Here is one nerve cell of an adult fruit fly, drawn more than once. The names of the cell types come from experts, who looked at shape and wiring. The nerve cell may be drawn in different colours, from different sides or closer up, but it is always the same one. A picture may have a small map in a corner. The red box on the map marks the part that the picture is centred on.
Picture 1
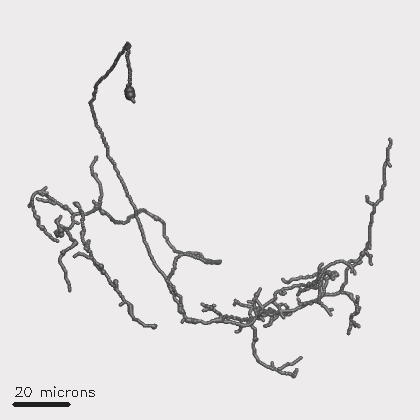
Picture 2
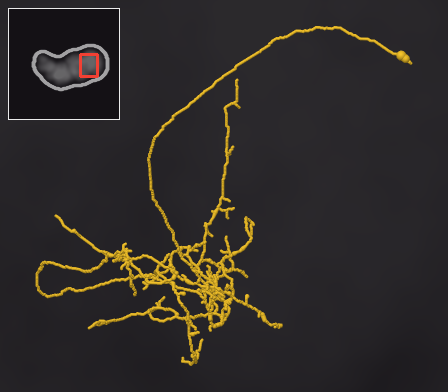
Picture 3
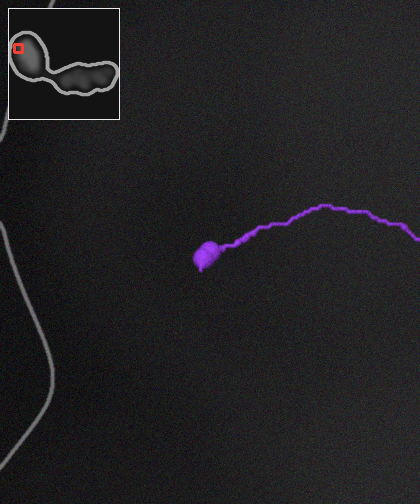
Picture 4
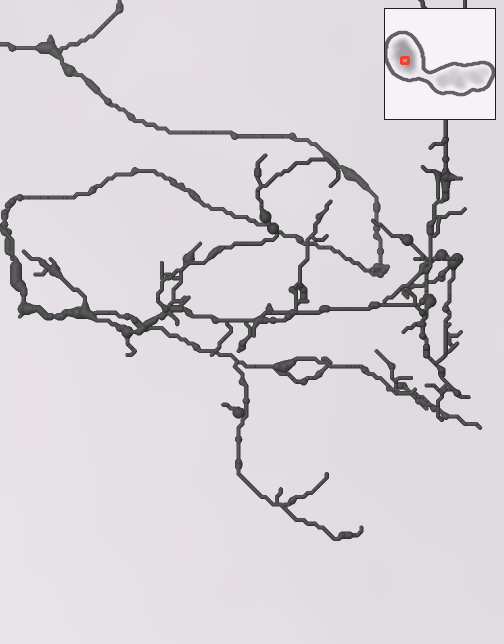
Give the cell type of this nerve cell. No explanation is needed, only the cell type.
CB3316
